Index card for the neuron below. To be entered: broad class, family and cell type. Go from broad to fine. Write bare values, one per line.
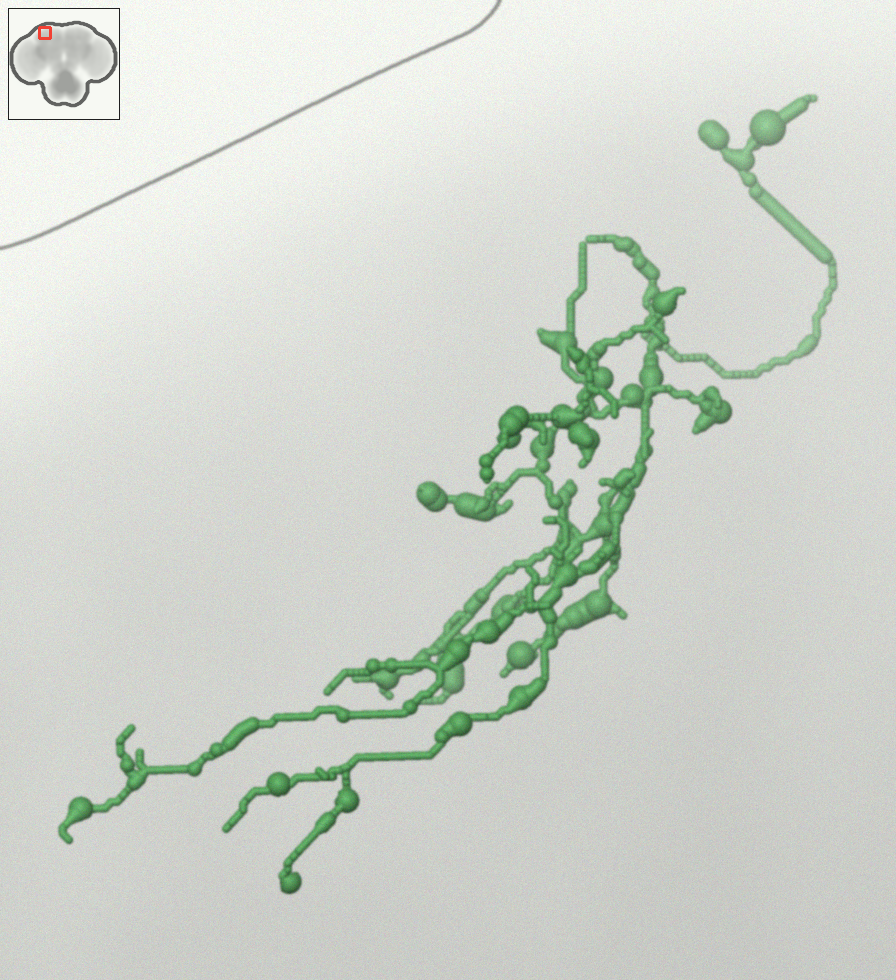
central-brain intrinsic neuron
hemilineage SLPpm1
SLP291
